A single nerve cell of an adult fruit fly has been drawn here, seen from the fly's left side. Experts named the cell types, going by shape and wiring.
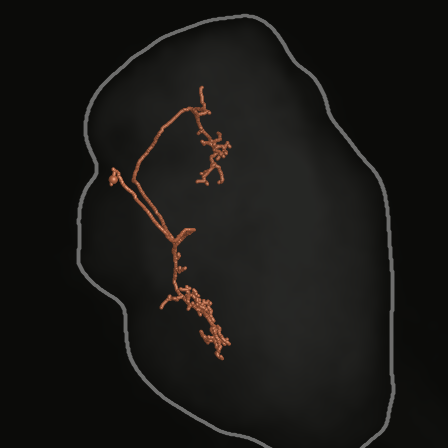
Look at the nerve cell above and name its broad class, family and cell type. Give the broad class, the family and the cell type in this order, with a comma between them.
central-brain intrinsic neuron, hemilineage CREa1_ventral, mAL5A2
